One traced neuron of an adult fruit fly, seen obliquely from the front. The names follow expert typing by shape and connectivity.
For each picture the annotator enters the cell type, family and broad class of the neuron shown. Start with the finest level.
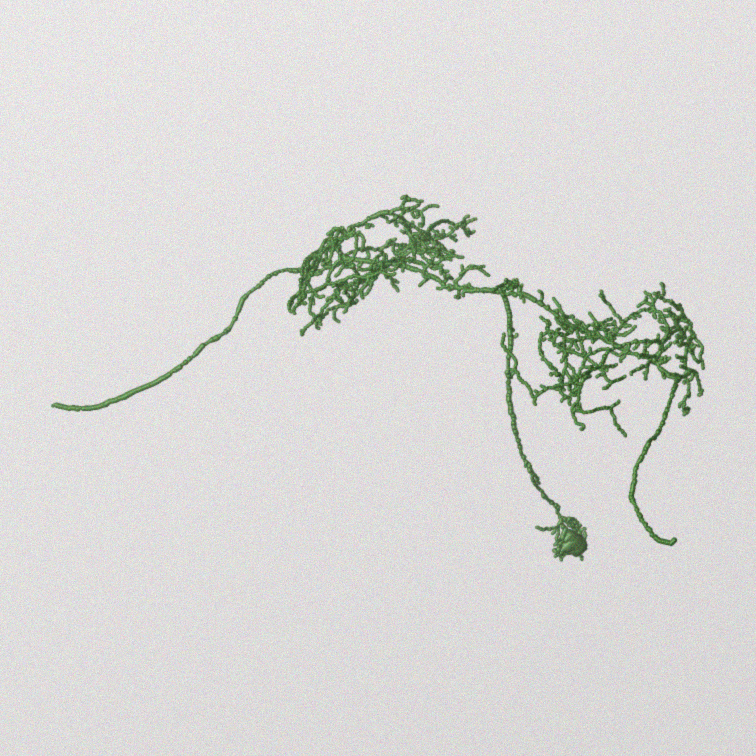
EN00B015; hemilineage 00B; efferent neuron of the nerve cord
